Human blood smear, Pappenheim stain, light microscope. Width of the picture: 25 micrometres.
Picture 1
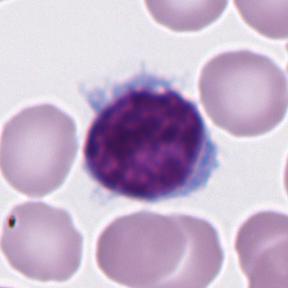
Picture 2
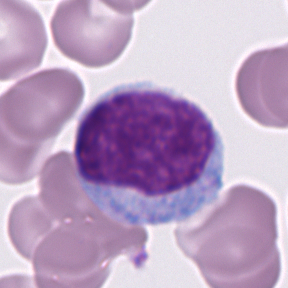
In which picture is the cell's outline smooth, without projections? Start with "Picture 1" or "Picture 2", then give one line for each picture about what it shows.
Picture 2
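In picture 1: Fine hair-like projections extend from the cell surface.
In picture 2: The cell outline is roughly round and smooth.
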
